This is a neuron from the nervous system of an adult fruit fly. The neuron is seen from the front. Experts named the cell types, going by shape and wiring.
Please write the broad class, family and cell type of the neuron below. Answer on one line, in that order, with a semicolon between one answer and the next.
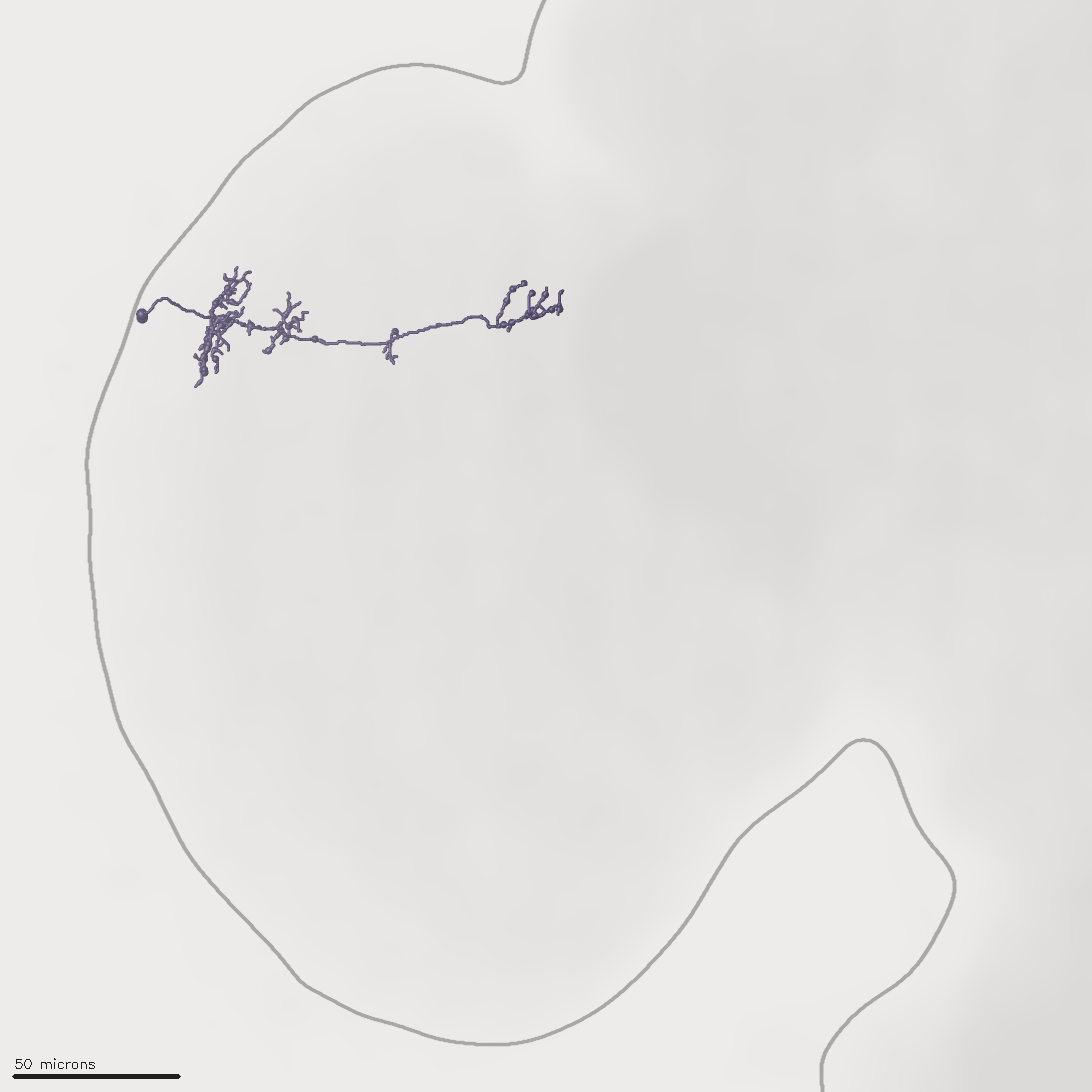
optic-lobe intrinsic neuron; TmY; TmY13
